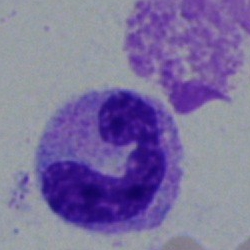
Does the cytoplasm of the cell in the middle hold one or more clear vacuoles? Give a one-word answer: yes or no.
No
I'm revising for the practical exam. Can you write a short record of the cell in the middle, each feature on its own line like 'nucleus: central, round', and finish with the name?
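Outline: roughly round and smooth
Chromatin: dark purple, coarsely clumped
Cytoplasm: pale lilac-pink
Granules: fine, faint and purplish, within the cytoplasm
Name: band neutrophil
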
